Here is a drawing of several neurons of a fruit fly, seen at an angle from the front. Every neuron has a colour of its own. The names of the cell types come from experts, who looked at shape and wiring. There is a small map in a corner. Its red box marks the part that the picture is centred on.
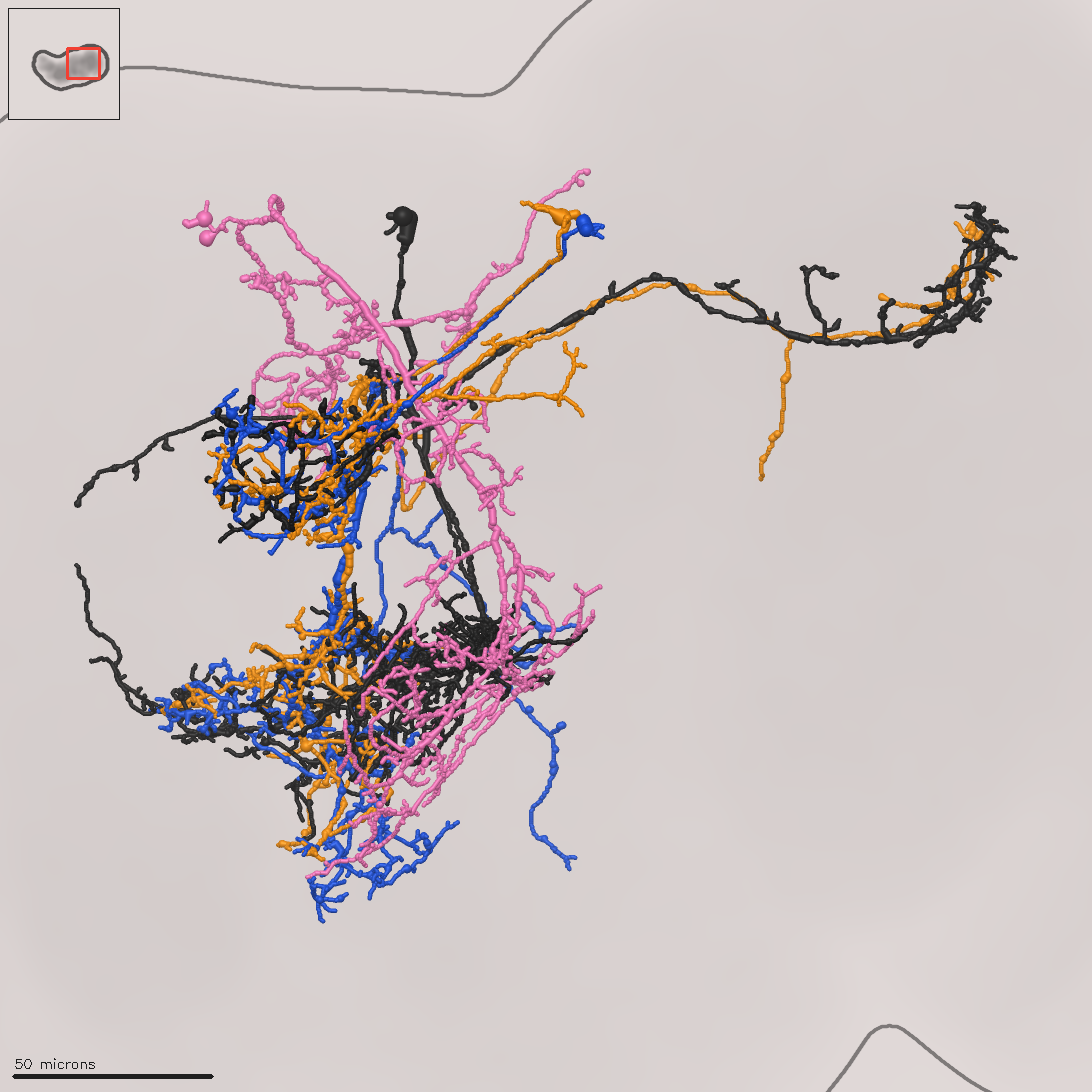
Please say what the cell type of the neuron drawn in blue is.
VES200m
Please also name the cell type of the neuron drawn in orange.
VES202m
